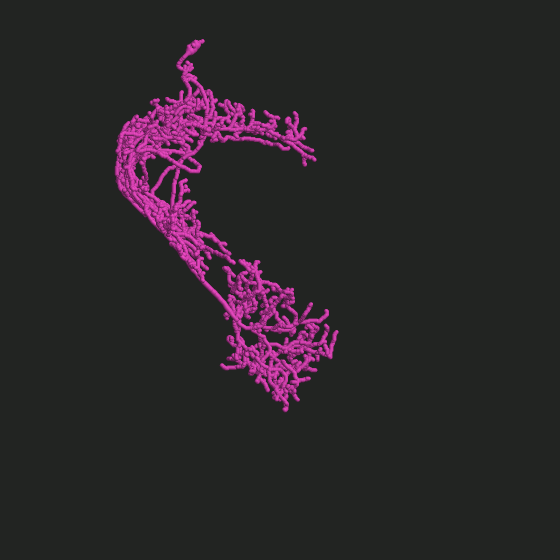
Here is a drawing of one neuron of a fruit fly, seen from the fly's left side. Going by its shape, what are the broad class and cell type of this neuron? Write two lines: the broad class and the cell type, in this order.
central-brain intrinsic neuron
CRE004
